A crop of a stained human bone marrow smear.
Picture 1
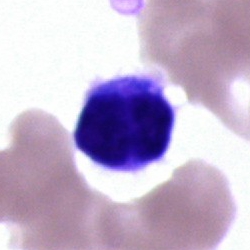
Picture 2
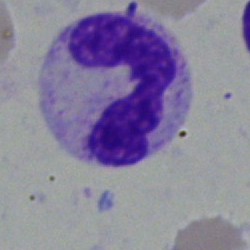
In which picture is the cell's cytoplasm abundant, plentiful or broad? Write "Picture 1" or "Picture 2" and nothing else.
Picture 2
